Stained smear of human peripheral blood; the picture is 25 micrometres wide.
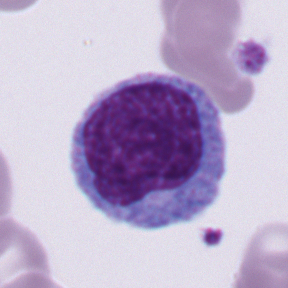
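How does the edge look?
Round overall, with a slightly fuzzy, uneven edge.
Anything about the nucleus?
It has a shallow indentation on its lower right side.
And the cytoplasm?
Pale greyish-blue, dusted with fine purplish granules.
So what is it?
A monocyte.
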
